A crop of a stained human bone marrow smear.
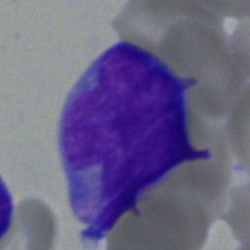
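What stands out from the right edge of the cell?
Small pointed projections.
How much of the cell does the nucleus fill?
Nearly all of it; the scant blue cytoplasm shows most at the lower left.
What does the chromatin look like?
Finely dispersed, not coarsely clumped.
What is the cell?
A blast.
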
